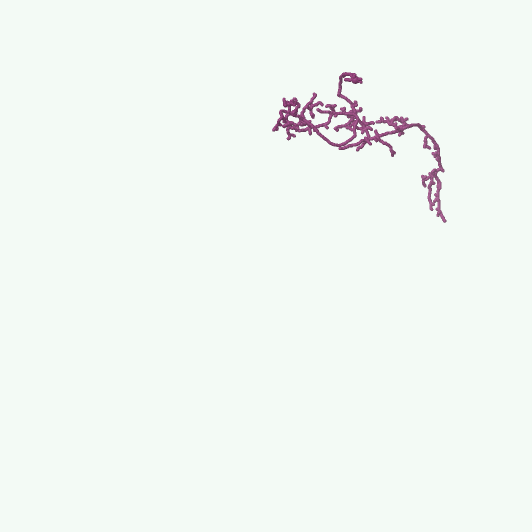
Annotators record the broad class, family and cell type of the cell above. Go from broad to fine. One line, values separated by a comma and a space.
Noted: central-brain intrinsic neuron, hemilineage SMPp&v1_posterior, CB0386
